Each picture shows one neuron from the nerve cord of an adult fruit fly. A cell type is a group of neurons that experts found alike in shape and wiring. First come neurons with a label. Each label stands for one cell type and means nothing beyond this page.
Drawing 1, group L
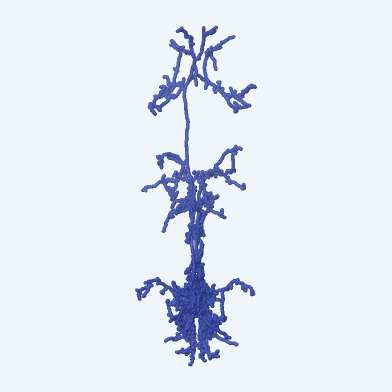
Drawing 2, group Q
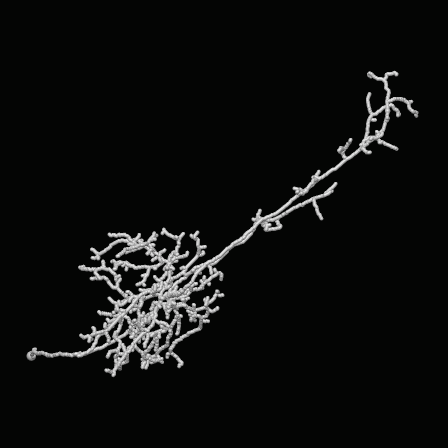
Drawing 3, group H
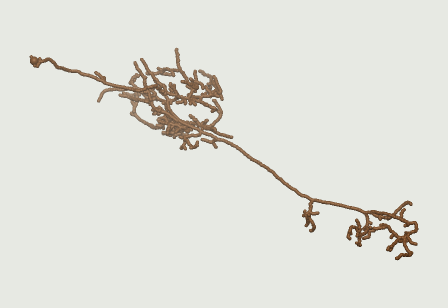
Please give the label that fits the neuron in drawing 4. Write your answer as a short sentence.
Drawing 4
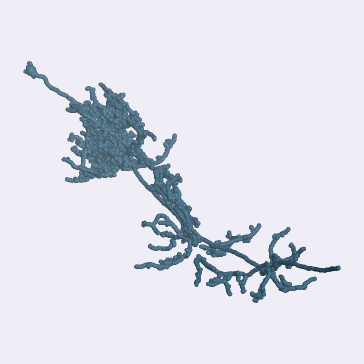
It belongs to group L.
